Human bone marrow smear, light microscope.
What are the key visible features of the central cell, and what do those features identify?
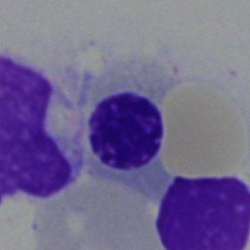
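The picture is slightly blurred, I notice. Even so, the chromatin looks dense and dark purple, with small paler patches. I can't see a nucleolus anywhere in the nucleus. Against its right side lies a pale, round red cell. Putting that together, I'd call this an erythroblast.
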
